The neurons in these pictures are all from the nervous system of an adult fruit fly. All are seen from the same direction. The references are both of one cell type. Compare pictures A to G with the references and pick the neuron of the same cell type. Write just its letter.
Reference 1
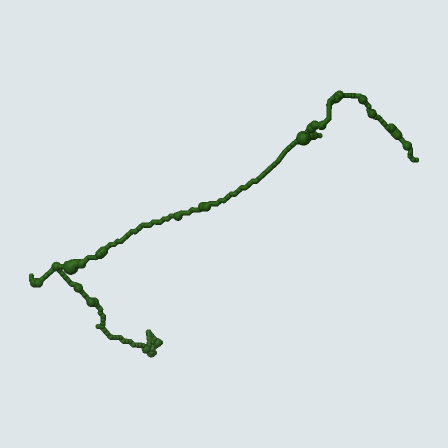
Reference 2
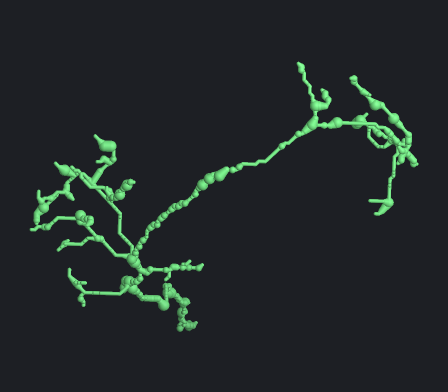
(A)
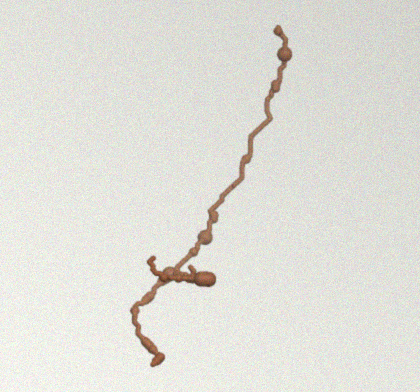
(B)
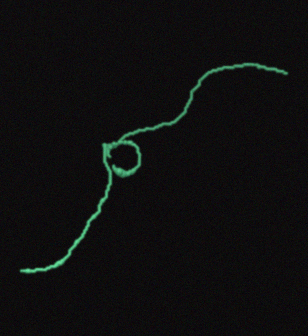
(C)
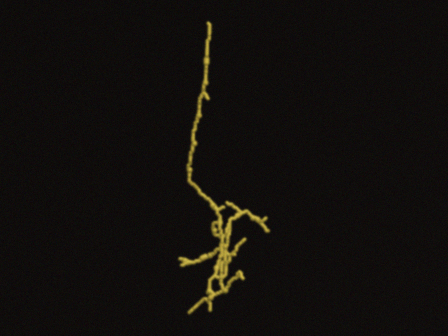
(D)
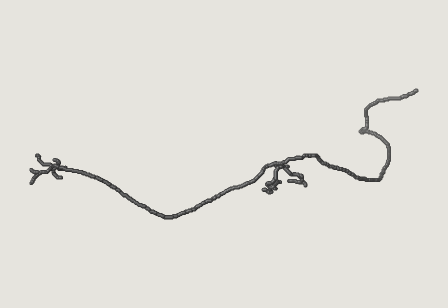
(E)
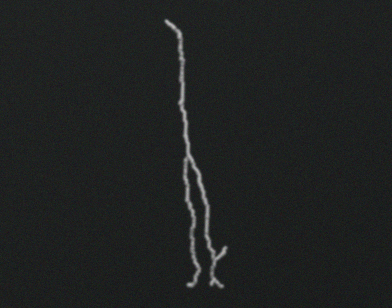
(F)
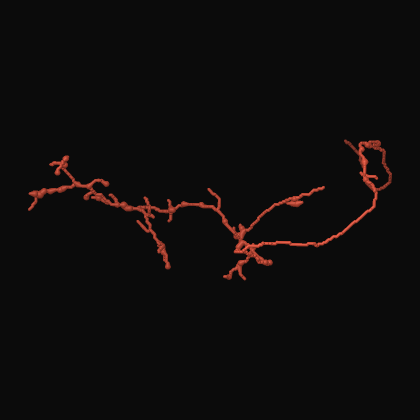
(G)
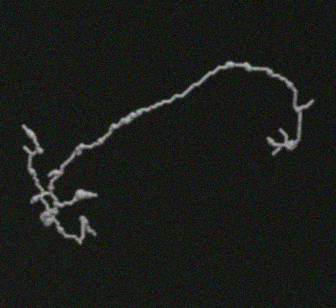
G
